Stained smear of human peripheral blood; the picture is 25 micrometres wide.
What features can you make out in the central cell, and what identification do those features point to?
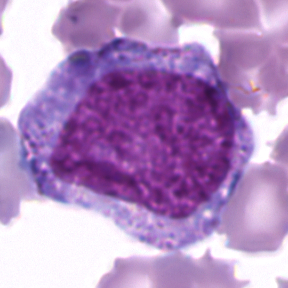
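Most of the cell is nucleus, with a moderate rim of cytoplasm left around it. Chromatin's finely stippled and net-like, not condensed into dense blocks. The cytoplasm's pale greyish-blue, with fine purple granules scattered through it. It's a promyelocyte.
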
